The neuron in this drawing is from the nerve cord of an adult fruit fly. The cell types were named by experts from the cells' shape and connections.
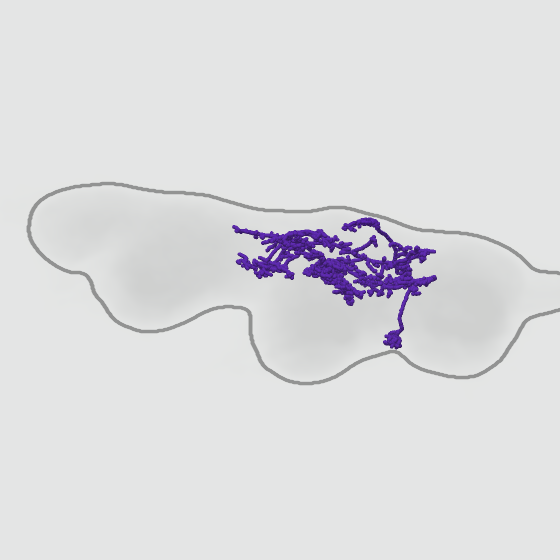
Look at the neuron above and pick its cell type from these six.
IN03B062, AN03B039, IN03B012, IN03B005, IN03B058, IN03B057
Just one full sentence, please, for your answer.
This neuron is of the type IN03B005.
